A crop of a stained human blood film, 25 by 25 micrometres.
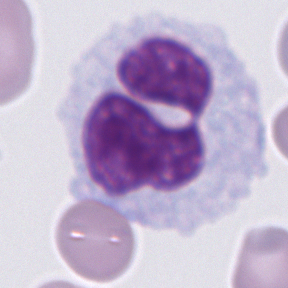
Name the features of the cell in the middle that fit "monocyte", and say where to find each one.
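In this monocyte, the nucleus is folded, with a narrow pale cleft separating an upper part from a lower part. Its chromatin has a fine, lacy texture, not coarse dense blocks. Abundant cytoplasm, pale greyish blue, surrounds the nucleus on all sides.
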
